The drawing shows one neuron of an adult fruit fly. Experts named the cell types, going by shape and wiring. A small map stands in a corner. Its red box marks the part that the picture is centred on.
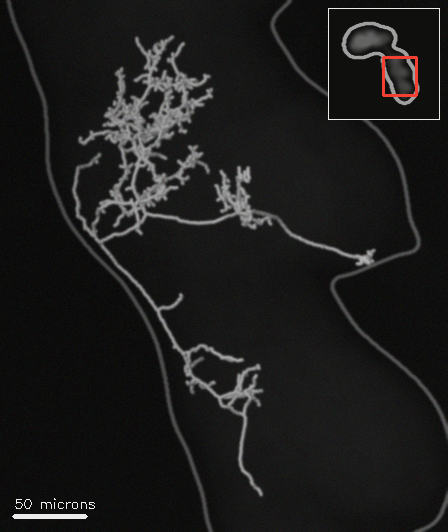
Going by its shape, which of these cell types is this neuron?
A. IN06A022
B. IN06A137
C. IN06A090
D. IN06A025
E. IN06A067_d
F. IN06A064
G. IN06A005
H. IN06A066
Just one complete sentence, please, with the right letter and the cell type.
Option G, IN06A005, is the type of cell the neuron is.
